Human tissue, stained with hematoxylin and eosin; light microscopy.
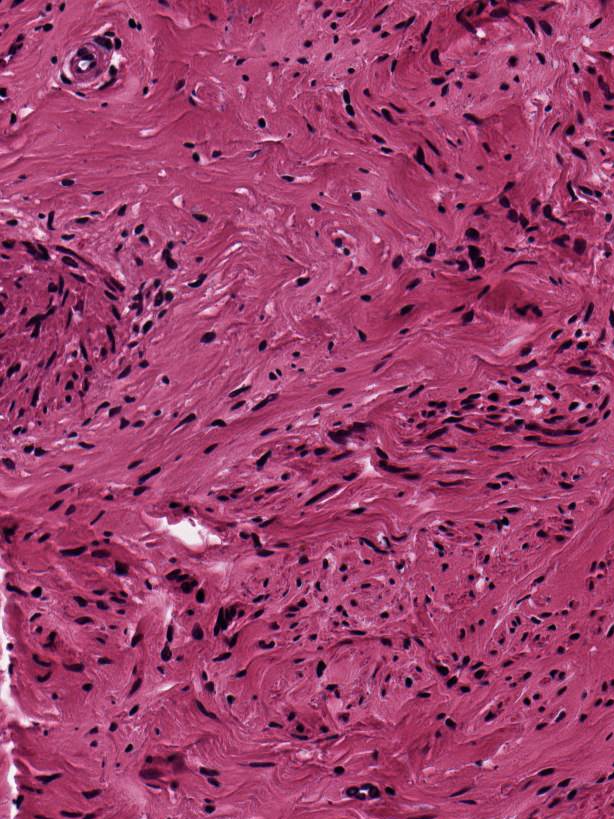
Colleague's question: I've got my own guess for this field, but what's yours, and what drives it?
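What you have here is mainly dense connective tissue. The whole field is dense pink fibrous tissue with no epithelium, its collagen in swirling, interlacing fascicles running many ways, and its scattered nuclei small, dark and spindle-shaped.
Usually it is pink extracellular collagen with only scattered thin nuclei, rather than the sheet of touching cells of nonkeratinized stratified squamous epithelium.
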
